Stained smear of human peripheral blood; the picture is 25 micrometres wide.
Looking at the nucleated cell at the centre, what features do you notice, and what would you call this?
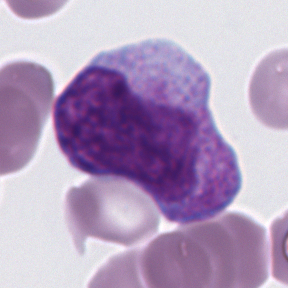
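Outline first: irregular, with angular bulges rather than a smooth curve. The nucleus is large, irregular and folded, with an indented contour, and lies toward the left and lower part of the cell. Cytoplasm last: pale greyish lilac. It is an atypical promyelocyte.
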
